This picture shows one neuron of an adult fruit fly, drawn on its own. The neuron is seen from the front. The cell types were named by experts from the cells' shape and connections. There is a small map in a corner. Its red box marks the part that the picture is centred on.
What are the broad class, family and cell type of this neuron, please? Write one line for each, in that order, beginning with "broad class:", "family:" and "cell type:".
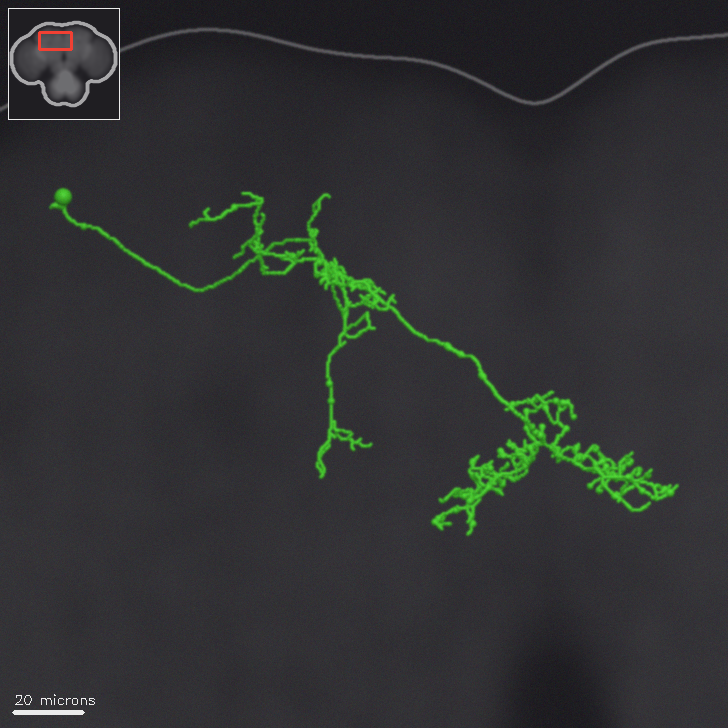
broad class: central-brain intrinsic neuron
family: hemilineage DL1_dorsal
cell type: FB2M_a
